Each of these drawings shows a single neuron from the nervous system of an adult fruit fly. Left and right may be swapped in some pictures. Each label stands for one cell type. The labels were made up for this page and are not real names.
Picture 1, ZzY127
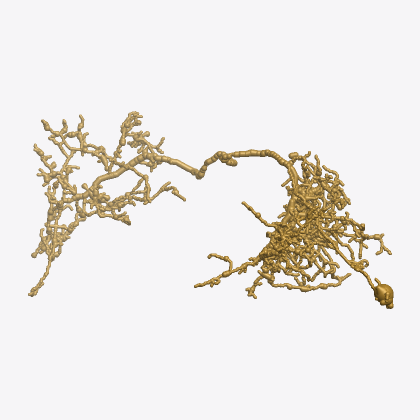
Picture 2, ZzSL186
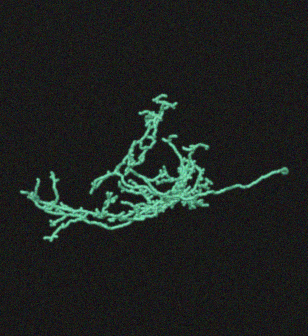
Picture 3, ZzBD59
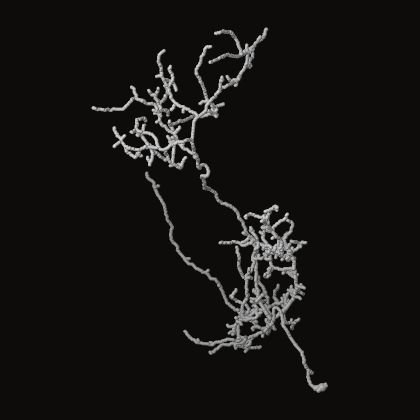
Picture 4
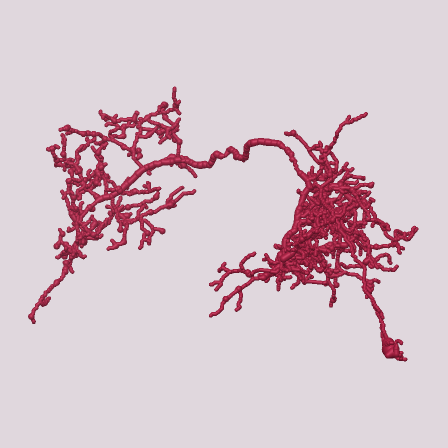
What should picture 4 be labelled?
ZzY127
